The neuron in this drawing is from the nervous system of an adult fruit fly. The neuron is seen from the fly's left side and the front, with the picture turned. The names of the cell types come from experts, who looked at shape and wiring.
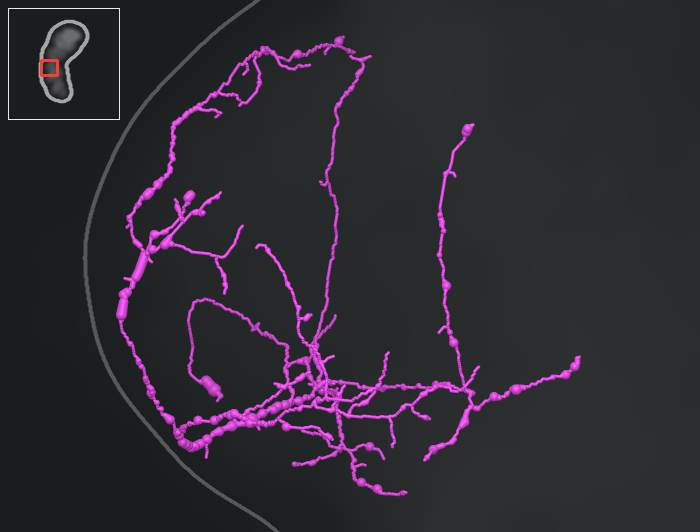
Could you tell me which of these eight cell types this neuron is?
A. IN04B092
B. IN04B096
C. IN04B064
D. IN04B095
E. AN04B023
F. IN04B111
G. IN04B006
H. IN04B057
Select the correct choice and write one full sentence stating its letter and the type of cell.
Cell type IN04B111, found in option F, is the type of the neuron.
